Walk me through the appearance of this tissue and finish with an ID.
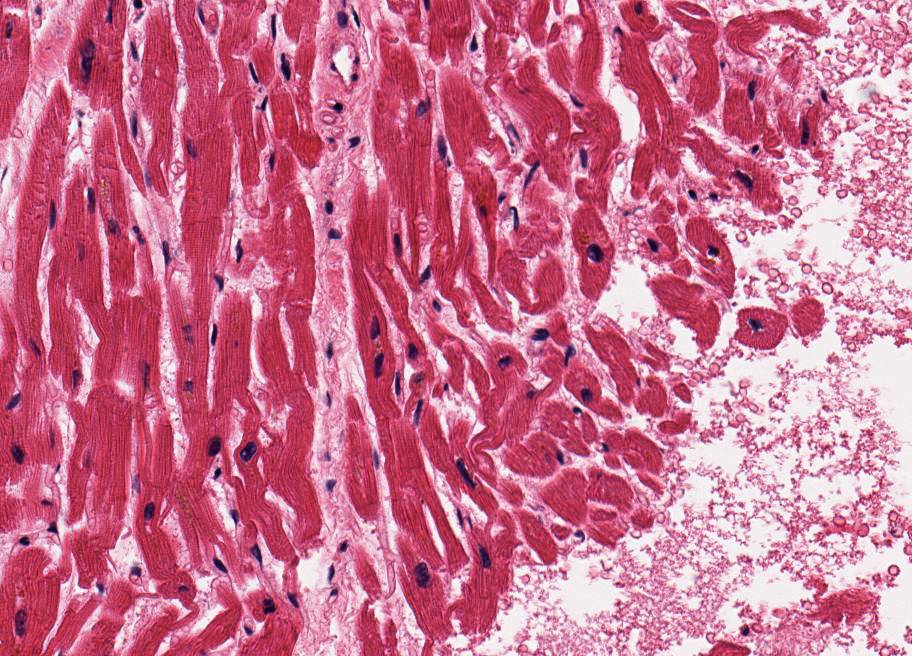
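Layout: muscle fibres fill the left two-thirds; an open space fills the right third. Fibres: finely cross-striated, branching and joining. Near the space many are cut across, as rounded profiles. Space: many small pale-pink red blood cells without nuclei, lying loose. Name: left ventricle of the heart.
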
